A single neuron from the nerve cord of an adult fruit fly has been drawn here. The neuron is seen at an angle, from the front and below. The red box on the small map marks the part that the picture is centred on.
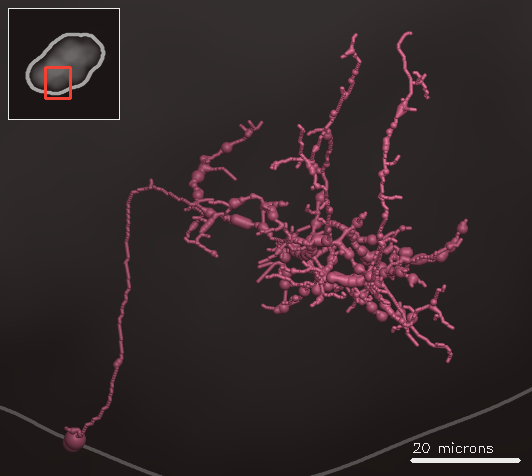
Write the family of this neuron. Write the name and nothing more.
hemilineage 20A.22A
